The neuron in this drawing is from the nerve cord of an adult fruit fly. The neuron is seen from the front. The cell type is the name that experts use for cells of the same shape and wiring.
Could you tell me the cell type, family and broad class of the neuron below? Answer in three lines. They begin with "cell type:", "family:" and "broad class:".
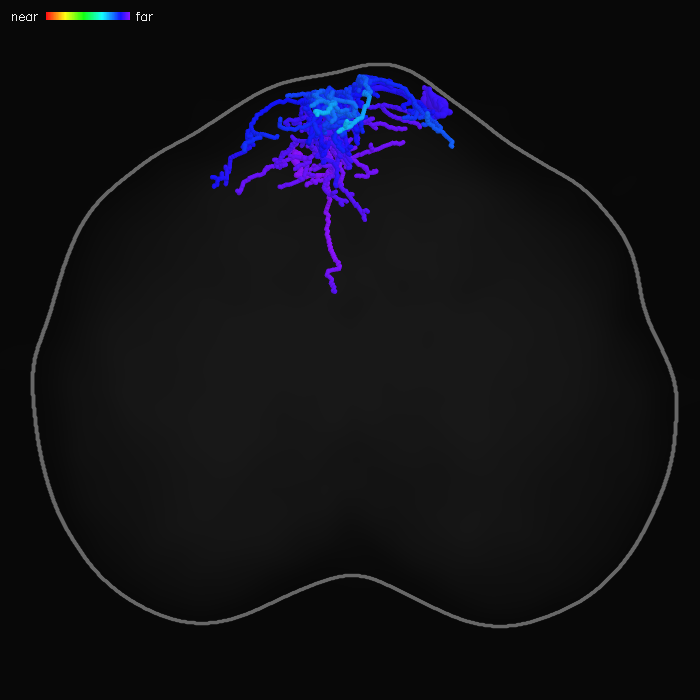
cell type: MNad09
family: MNad
broad class: motor neuron of the nerve cord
